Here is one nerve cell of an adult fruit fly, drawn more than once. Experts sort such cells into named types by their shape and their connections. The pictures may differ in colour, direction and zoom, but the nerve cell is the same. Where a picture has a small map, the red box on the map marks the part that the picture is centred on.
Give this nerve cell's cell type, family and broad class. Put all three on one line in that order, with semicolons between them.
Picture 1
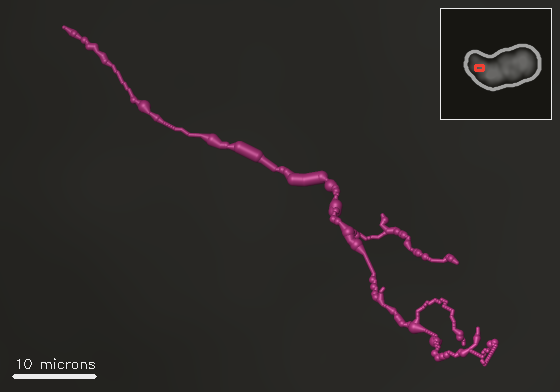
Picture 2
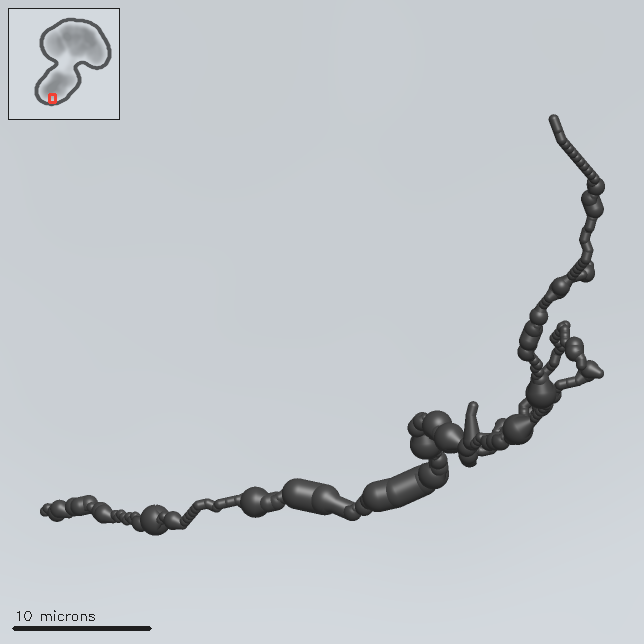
SNta28; class mechanosensory tactile; sensory neuron entering the nerve cord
